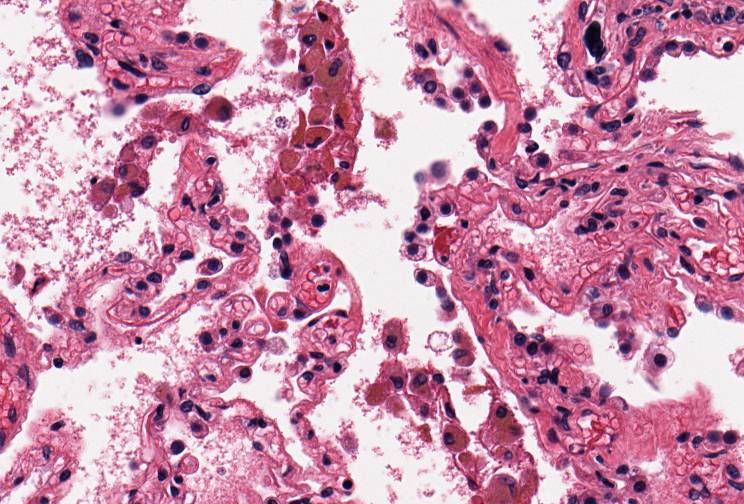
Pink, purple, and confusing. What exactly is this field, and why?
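Alveolus, I'd say, is what this field mainly shows. What decides it, I think, is thin branching strands of tissue parting wide pale spaces.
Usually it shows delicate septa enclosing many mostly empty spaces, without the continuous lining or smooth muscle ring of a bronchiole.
Plump rounded cells bulge from the strands; large golden-brown cells cluster in the spaces.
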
